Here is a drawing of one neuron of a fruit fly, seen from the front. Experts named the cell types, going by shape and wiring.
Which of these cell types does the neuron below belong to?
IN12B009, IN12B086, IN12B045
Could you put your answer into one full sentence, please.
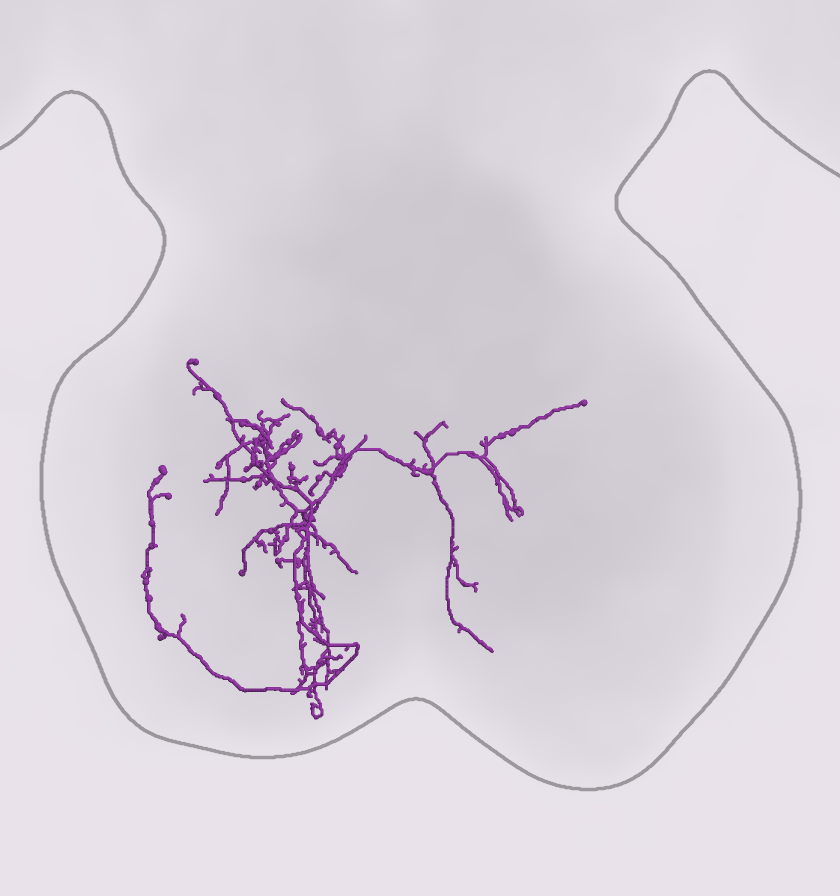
The neuron here falls under cell type IN12B045.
